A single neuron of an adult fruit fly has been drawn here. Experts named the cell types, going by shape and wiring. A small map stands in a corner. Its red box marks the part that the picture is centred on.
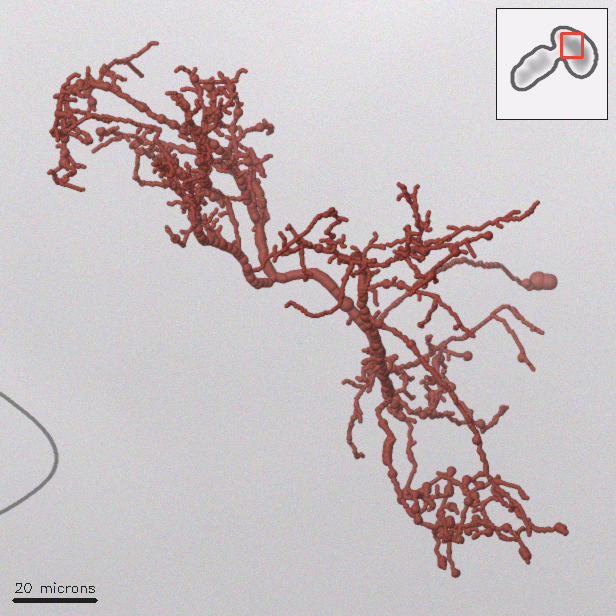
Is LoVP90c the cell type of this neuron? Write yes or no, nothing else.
no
